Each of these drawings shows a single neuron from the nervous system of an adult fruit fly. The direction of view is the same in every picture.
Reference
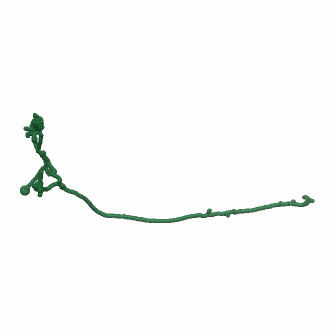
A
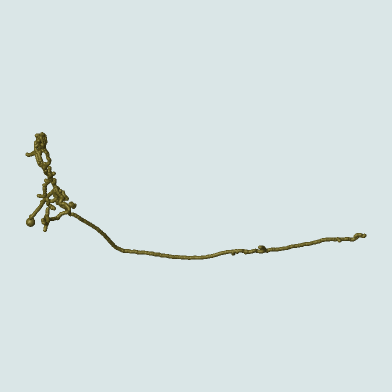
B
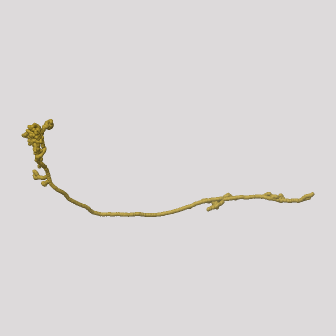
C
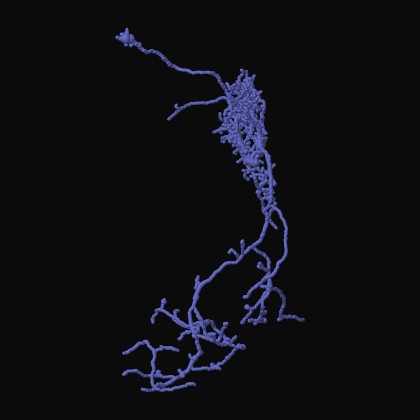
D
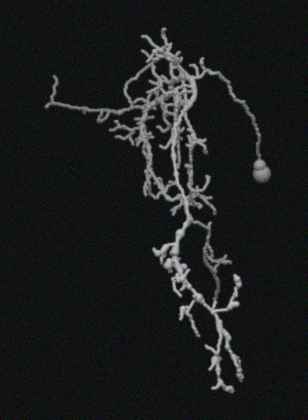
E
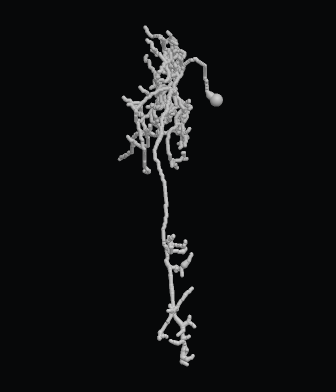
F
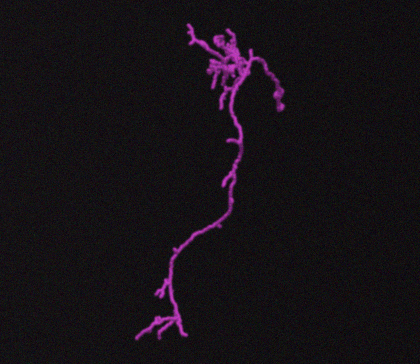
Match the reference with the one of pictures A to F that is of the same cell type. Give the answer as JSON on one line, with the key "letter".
{"letter": "A"}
